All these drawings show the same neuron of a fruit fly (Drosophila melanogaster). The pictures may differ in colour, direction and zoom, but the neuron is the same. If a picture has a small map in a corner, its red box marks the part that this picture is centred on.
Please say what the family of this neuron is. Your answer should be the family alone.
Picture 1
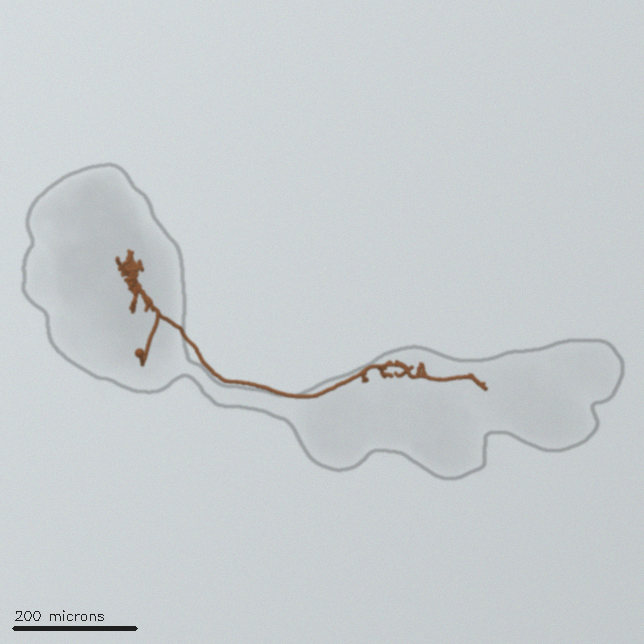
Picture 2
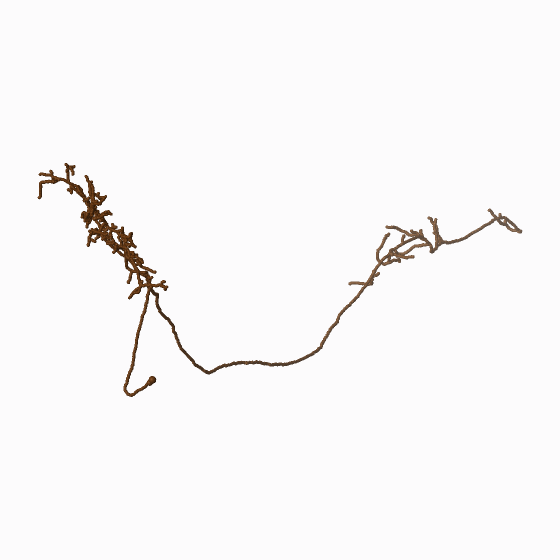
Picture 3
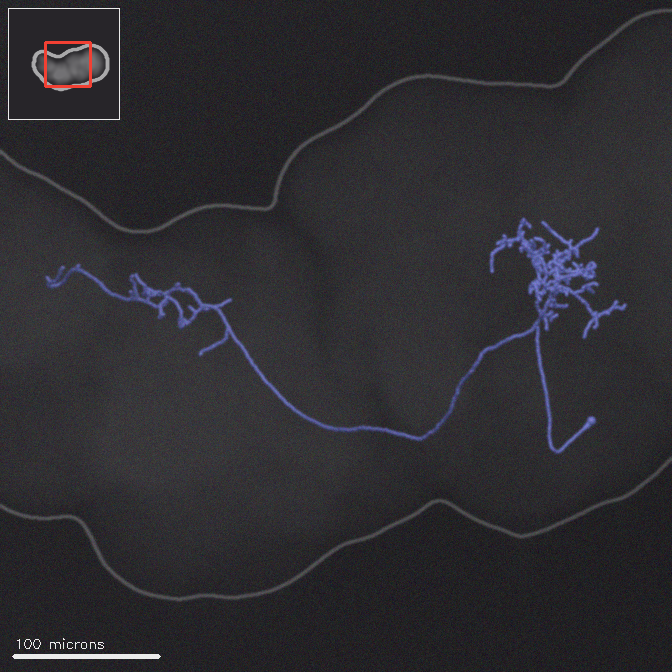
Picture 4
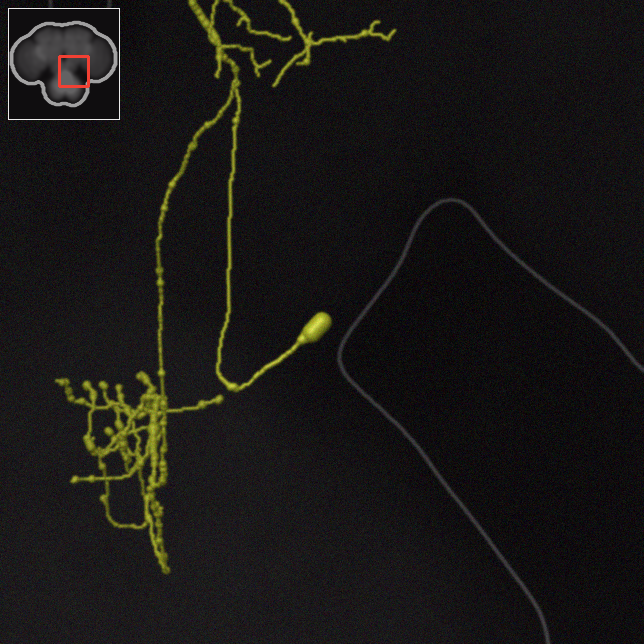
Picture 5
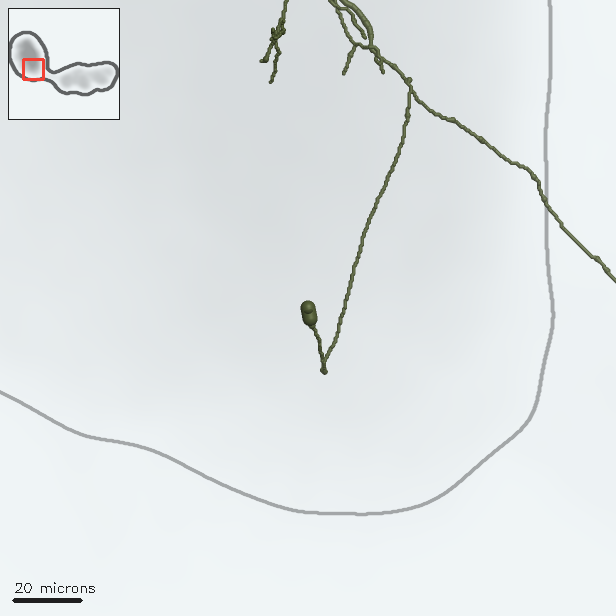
hemilineage LB12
